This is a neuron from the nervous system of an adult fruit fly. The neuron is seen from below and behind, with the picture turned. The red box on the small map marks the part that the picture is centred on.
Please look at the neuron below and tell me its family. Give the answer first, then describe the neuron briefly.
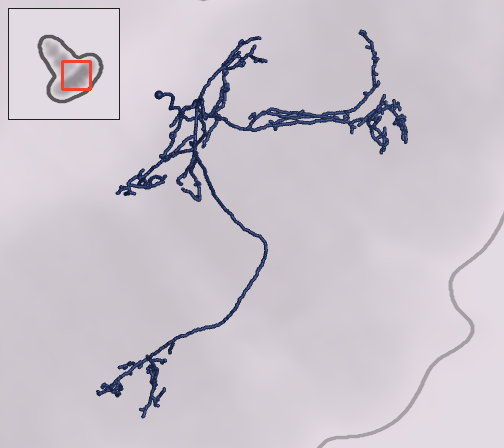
The family is hemilineage DM5_central. Its broad class is central-brain intrinsic neuron. In this view it is about as wide as it is tall.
